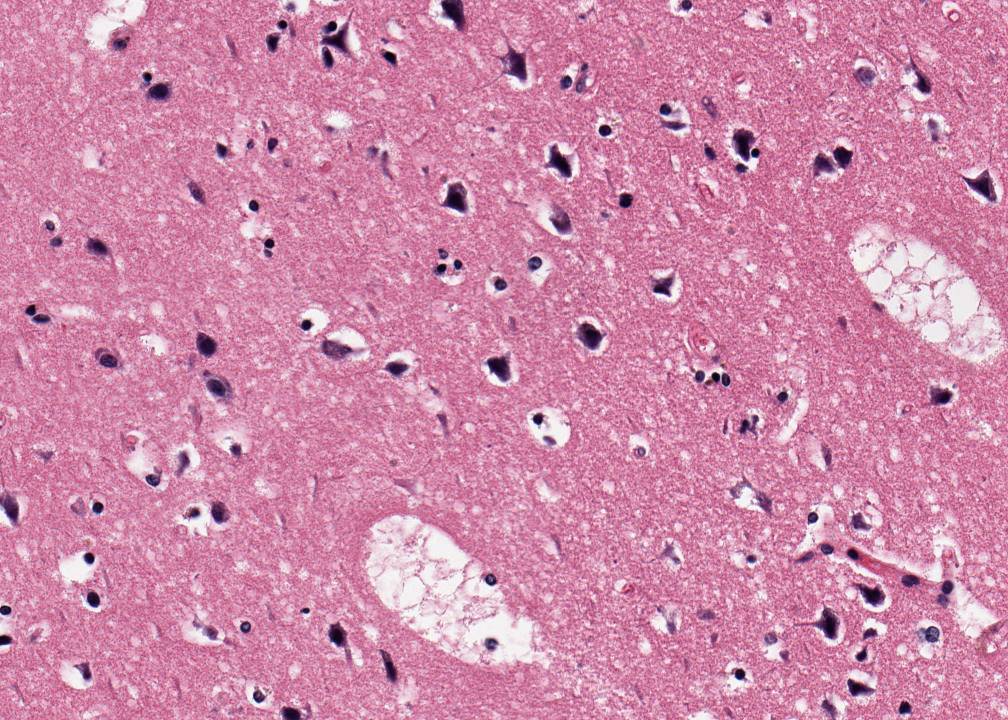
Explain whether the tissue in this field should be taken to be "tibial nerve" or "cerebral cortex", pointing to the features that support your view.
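The tissue is cerebral cortex. Deciding feature: neuronal cell bodies lie in the field, and beside them small round dark nuclei with little visible cytoplasm sit in pairs or small clusters.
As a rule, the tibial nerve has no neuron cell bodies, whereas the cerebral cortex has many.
Such nuclei also lie throughout the neuropil, which holds many small scattered clear vacuoles. Many cell bodies are surrounded by clear empty halos.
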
